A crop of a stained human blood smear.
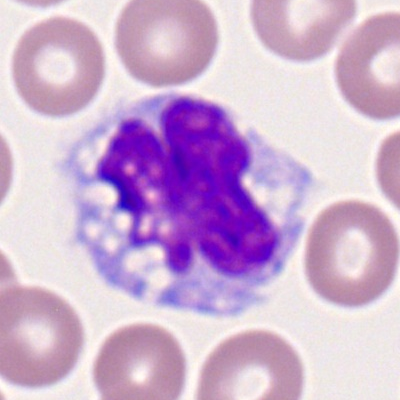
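Monocyte, the central cell. Look first at its large nucleus, folded into irregular lobes. The dark purple chromatin is patchy, with lighter spots scattered among darker areas. Around the nucleus runs a moderate rim of pale grey-blue cytoplasm. Now notice the many small, round, clear vacuoles in that cytoplasm, gathered mostly on the left side of the cell.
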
